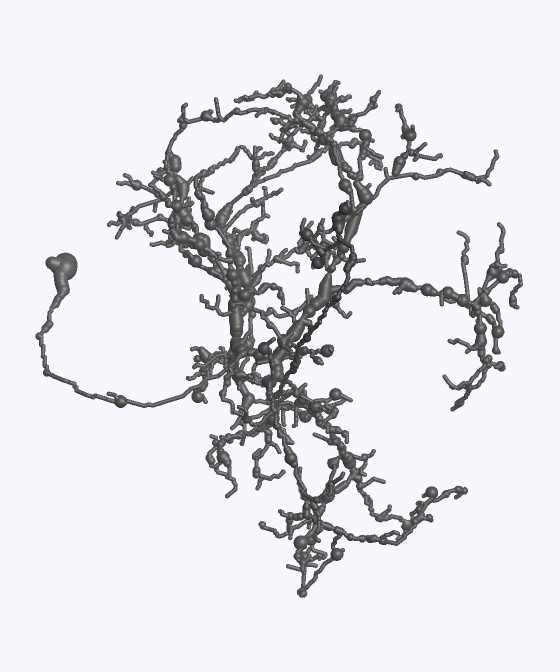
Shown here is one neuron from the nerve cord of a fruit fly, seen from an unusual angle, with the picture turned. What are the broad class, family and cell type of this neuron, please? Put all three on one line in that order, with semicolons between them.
nerve-cord intrinsic neuron; hemilineage 04B; IN04B095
